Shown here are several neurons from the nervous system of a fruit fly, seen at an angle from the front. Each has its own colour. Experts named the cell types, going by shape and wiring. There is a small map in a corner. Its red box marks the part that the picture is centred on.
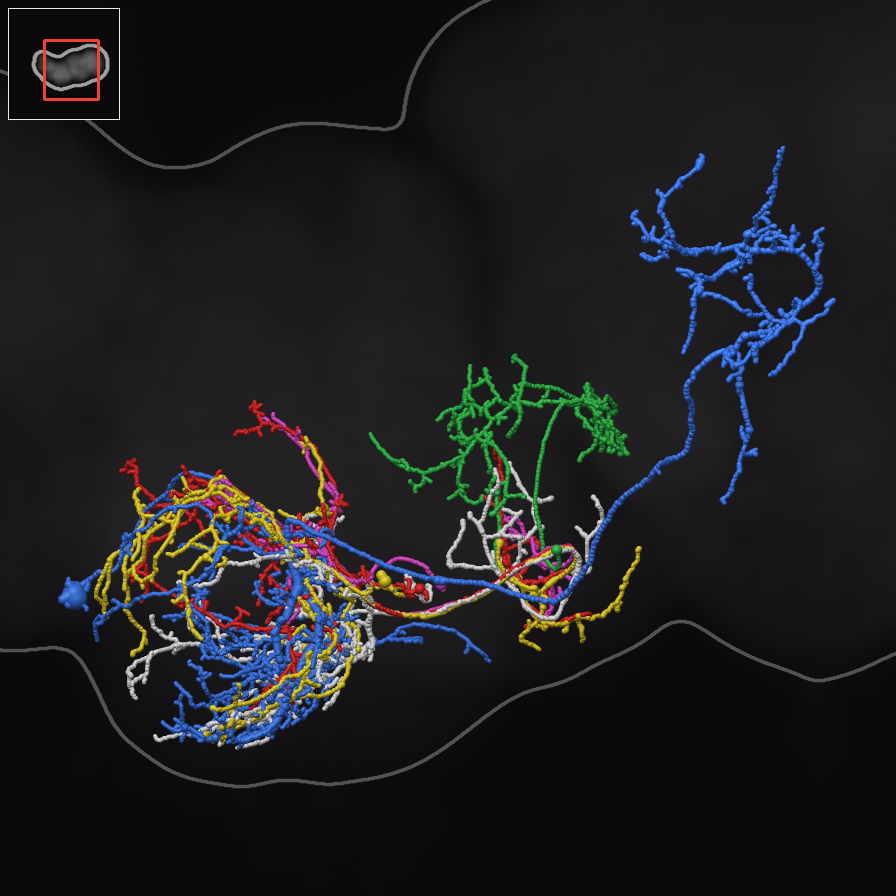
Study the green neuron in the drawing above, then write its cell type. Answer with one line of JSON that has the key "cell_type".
{"cell_type": "IN08A046"}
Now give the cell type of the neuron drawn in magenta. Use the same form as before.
{"cell_type": "IN01A079"}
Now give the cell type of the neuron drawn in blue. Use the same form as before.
{"cell_type": "AN03A008"}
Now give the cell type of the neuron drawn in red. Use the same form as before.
{"cell_type": "IN01A047"}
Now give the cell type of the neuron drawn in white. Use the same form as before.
{"cell_type": "IN01A040"}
